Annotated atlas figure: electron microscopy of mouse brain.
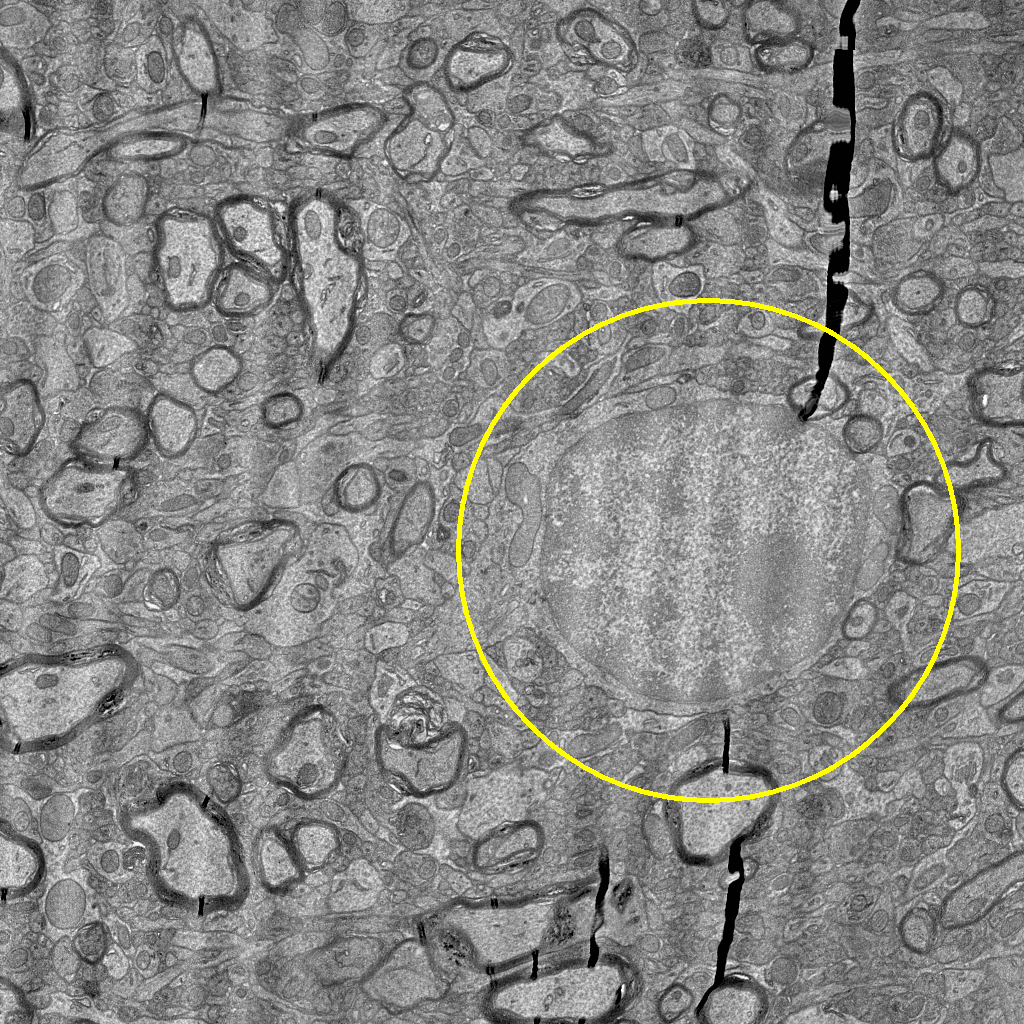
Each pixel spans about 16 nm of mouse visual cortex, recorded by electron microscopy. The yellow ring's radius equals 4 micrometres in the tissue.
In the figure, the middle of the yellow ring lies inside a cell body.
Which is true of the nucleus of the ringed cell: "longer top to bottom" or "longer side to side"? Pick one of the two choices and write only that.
Longer side to side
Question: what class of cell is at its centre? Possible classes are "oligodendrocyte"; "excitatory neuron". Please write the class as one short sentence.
The yellow ring's centre lies in an oligodendrocyte.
